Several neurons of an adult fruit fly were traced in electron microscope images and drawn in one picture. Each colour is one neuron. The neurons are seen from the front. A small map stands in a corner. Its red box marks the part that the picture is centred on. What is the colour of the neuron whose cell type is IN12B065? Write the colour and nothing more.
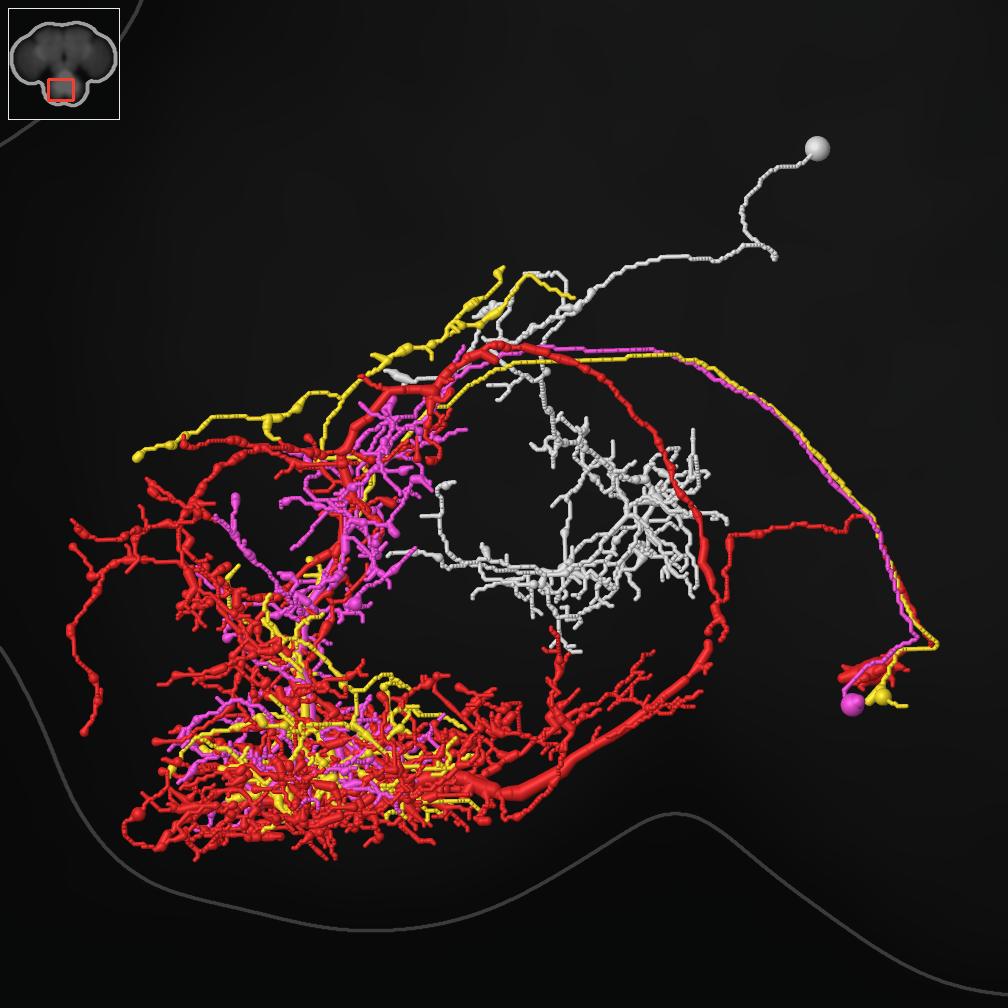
yellow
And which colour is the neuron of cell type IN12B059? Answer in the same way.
white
